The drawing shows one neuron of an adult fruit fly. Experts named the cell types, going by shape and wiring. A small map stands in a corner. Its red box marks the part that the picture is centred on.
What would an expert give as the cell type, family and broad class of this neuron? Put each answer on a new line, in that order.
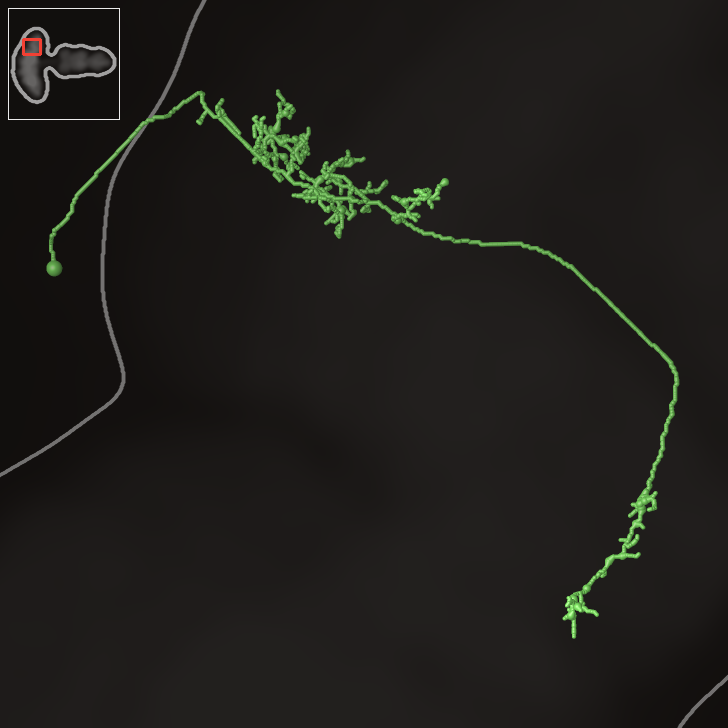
Tm37
Tm
optic-lobe intrinsic neuron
